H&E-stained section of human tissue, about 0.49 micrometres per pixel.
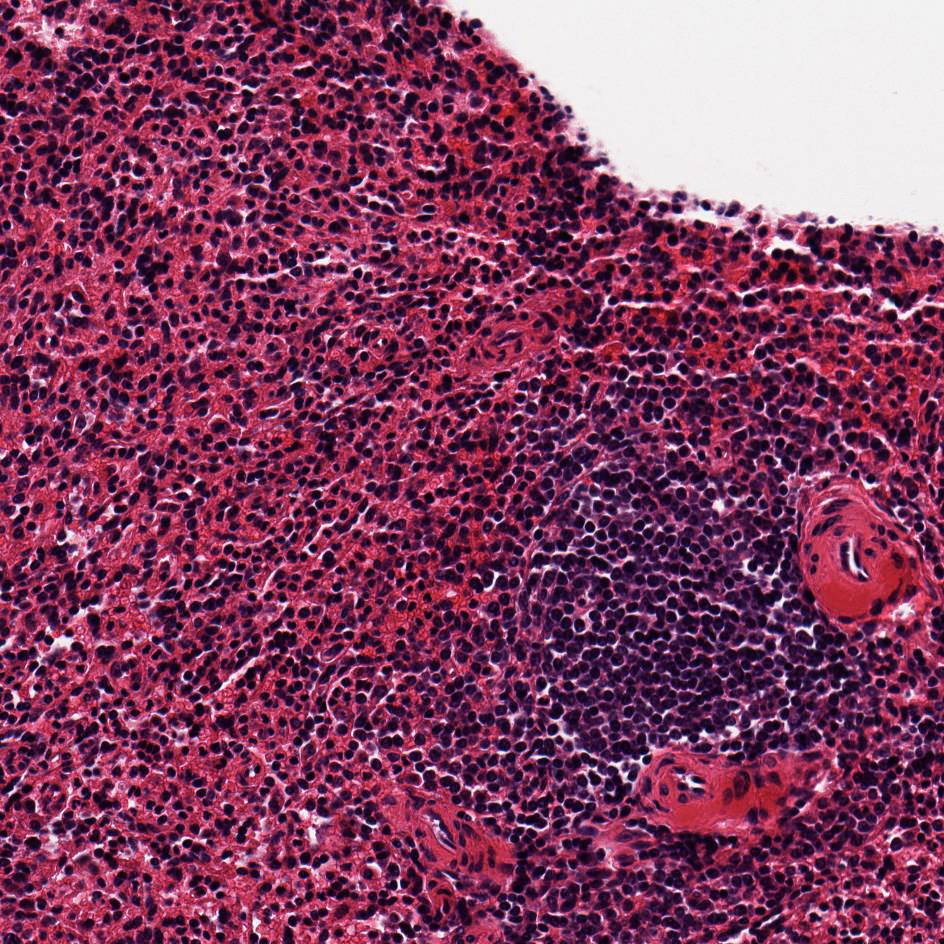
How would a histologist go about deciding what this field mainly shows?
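The field mainly shows red pulp of the spleen, the redder, looser tissue filling the left and upper parts. There, numerous red blood cells lie scattered among nucleated cells, giving a red background.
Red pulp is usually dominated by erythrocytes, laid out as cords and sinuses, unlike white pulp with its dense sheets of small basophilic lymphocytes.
That contrast sets apart the darker, densely packed lower-right zone of lymphocytes with small round dense nuclei and scant cytoplasm. Small arterial vessels with thick homogeneous pink walls and slit-like lumina sit within and beside it.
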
